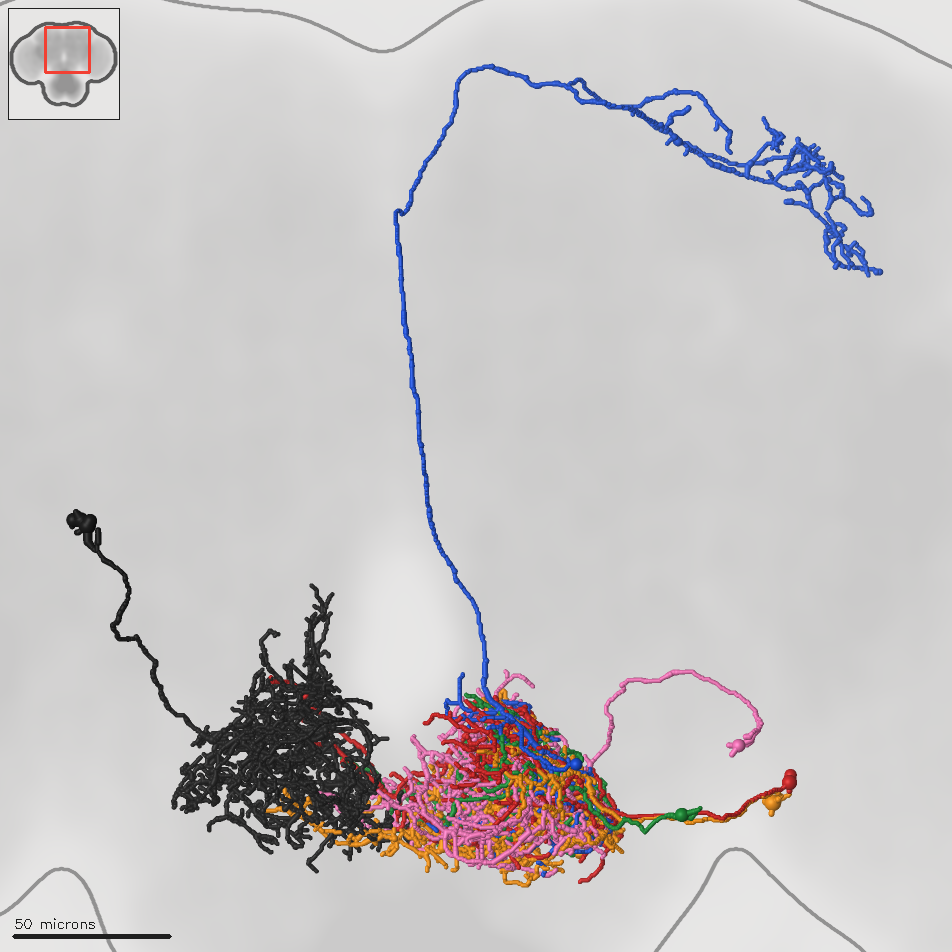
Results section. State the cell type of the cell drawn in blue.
GNG488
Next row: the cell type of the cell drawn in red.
PRW045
